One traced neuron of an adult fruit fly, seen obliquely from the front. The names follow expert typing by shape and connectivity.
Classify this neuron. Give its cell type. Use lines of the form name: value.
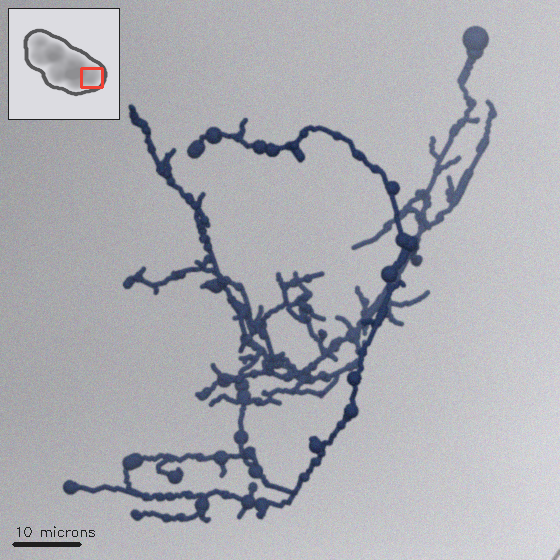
cell type: IN20A.22A084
